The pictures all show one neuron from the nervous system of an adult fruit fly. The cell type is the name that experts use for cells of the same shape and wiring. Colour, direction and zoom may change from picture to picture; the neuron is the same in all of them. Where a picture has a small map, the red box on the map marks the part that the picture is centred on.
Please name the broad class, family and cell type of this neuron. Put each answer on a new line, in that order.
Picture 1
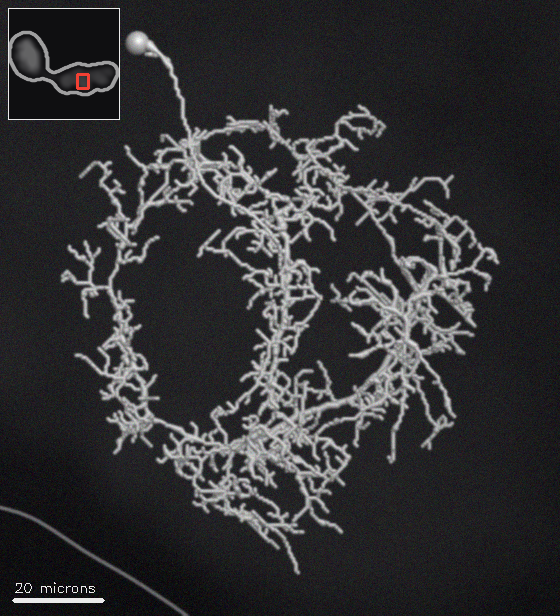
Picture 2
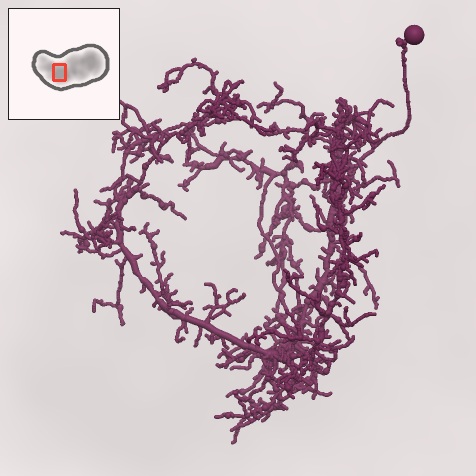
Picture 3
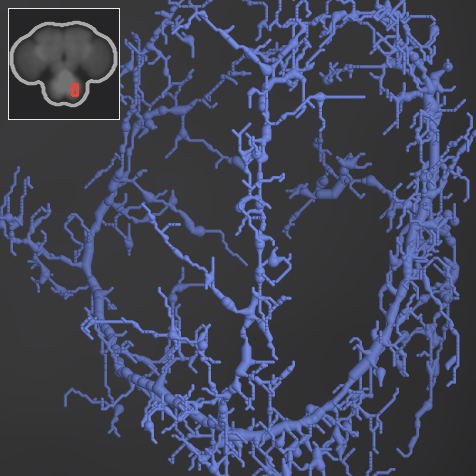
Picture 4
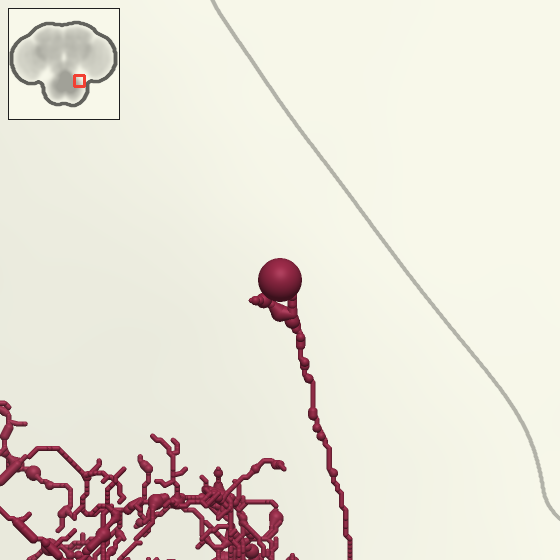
nerve-cord intrinsic neuron
hemilineage 17A
IN17A052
